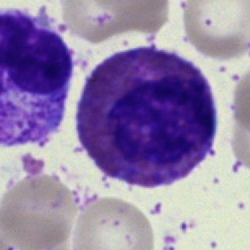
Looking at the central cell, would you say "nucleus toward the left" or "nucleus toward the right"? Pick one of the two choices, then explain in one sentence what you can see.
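Nucleus toward the right. The nucleus lies off-centre, toward the lower right of the cell.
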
